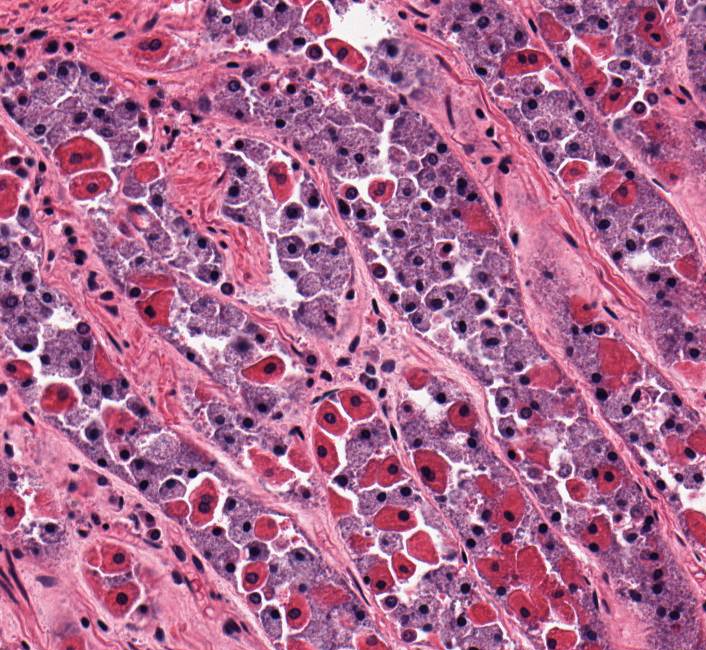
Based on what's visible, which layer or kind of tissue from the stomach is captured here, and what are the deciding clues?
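These are fundic glands. Watch the mix: most cells have finely granular, purple-grey cytoplasm, and among them sit cells with intensely red, eosinophilic cytoplasm, singly or in small clusters.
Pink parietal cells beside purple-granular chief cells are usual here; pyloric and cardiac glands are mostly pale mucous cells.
The cells lie in broad diagonal bands parted by thin, wavy pink septa.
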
